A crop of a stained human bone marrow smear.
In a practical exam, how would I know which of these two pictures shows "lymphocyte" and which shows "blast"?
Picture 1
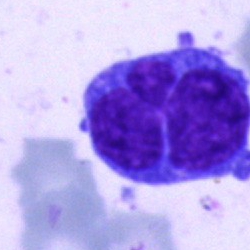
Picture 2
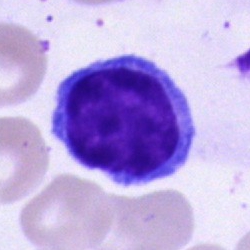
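The blast is in picture 1 and the lymphocyte in picture 2. Outlines differ: the blast is roughly oval and wider than it is tall, while the lymphocyte is roughly round with a slightly uneven, bumpy edge. In picture 2 the chromatin is dark purple with a mottled, slightly clumped texture.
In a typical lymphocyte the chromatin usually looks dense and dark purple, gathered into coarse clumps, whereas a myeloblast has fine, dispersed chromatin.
Both cells have deep blue cytoplasm, which in the lymphocyte forms a thin rim around the nucleus.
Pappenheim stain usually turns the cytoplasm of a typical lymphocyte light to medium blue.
Neither cell shows granules in its cytoplasm.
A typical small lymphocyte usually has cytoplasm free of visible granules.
The lymphocyte's cytoplasm also shows no vacuoles, and its surface has no long projections or tails.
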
